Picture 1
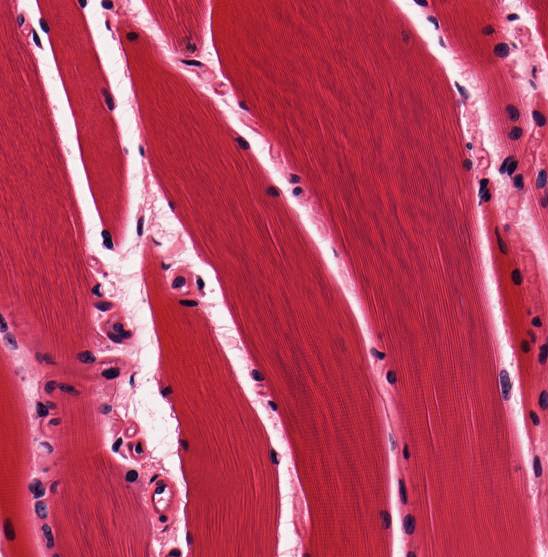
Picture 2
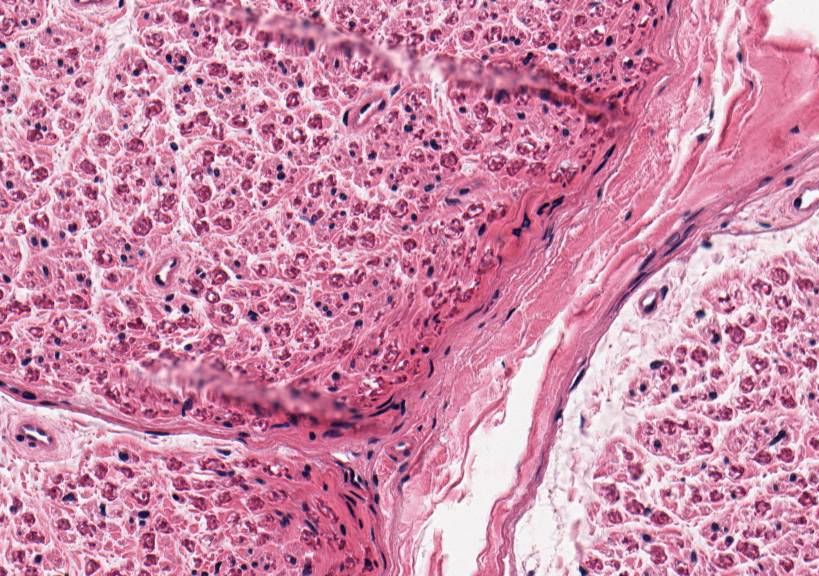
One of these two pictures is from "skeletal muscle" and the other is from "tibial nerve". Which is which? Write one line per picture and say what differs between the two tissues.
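Site of picture 1: skeletal muscle. The field is filled with long, parallel, strongly eosinophilic muscle fibres cut lengthwise.
Site of picture 2: tibial nerve. Within the bundles the fibres are cut across, appearing as closely packed small rounded pink profiles separated by fine pale spaces.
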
